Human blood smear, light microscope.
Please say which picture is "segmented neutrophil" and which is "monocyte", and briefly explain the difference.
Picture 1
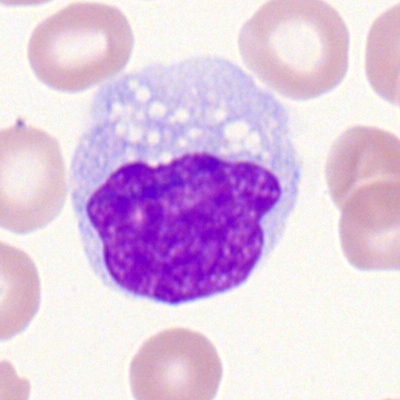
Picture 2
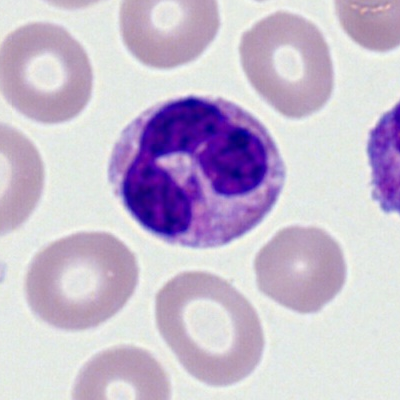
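Picture 1 shows the monocyte; picture 2 shows the segmented neutrophil. Start with the nuclei: in picture 2 the nucleus is folded into lobes that curve around a pale central patch of cytoplasm.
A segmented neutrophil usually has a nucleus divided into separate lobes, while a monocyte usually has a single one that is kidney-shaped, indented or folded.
In picture 1 the nucleus sits in the lower half of the cell, and its upper border is bumpy and irregular rather than smoothly curved. Then compare the cytoplasm: it is abundant and pale grey-blue in picture 1, and pale pinkish-lilac in picture 2.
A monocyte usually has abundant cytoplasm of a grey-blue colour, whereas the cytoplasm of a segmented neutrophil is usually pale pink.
Picture 1 shows no coarse coloured granules, and picture 2 holds only fine, faint ones.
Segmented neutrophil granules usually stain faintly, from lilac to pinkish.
Even the outlines differ: in picture 1 it is roughly round with a slightly uneven edge, and in picture 2 it is round and smooth.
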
